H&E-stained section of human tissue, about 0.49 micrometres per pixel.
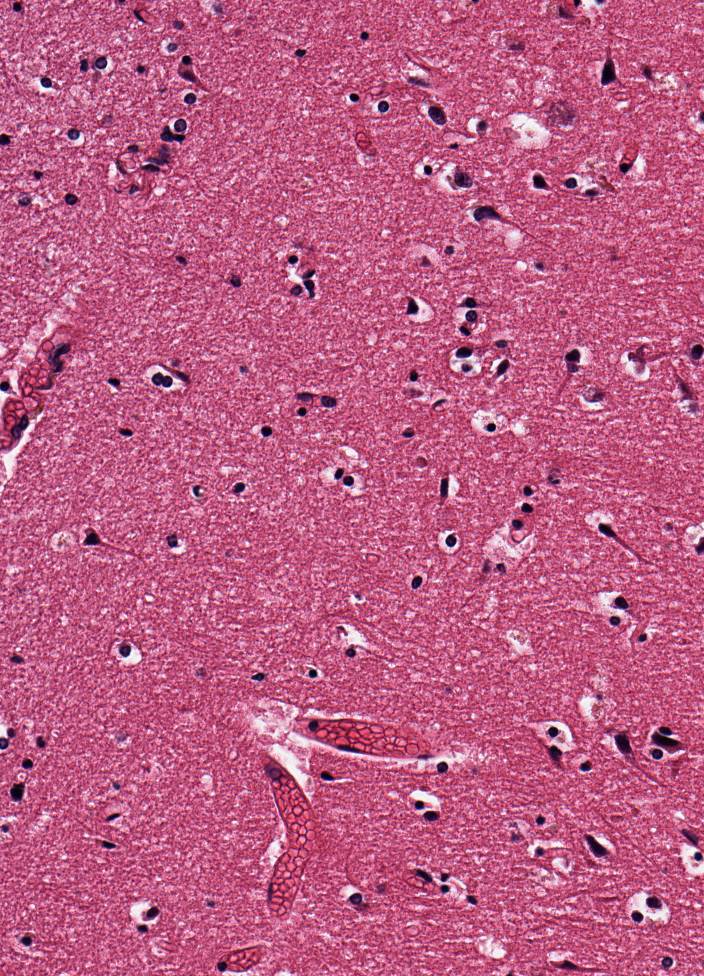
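Cerebral cortex. Background: a finely granular, fibrillary pink neuropil fills the field, with cells scattered singly rather than grouped into units. Glia: many small, round, dark-staining nuclei with little visible cytoplasm lie between the neurons. Vessels: two thin-walled capillaries packed with red blood cells, lower centre. Absent: epithelium, glands and fat.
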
